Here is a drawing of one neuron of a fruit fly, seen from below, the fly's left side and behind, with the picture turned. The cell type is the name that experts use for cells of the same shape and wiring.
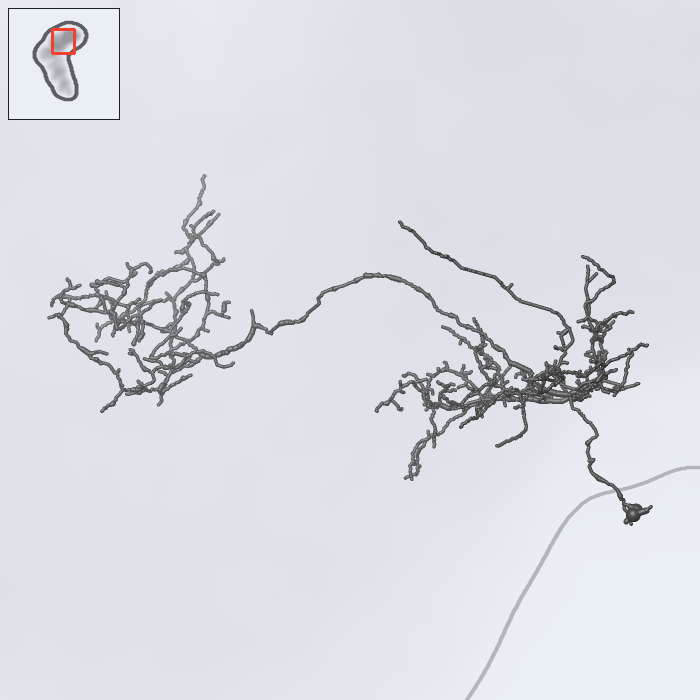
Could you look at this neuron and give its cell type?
IB062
